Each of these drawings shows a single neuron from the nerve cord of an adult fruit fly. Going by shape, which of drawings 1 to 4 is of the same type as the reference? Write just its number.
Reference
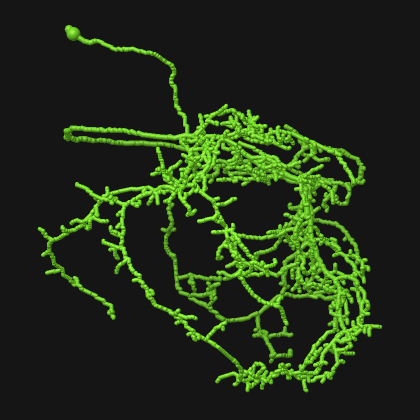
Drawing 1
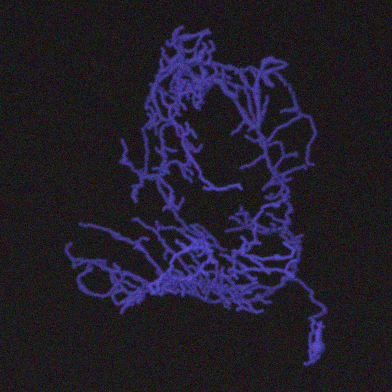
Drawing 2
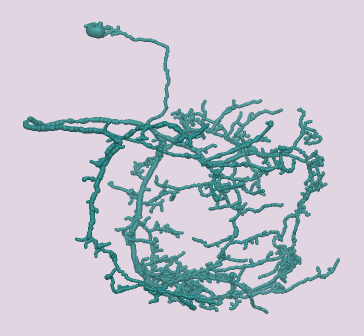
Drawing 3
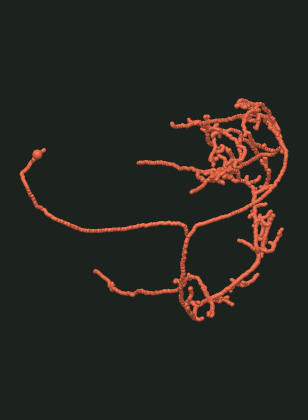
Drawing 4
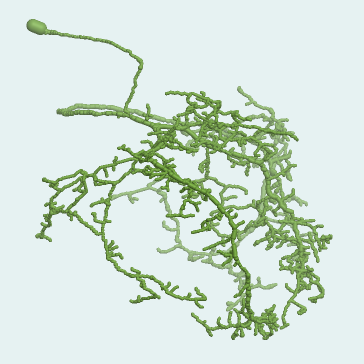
4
